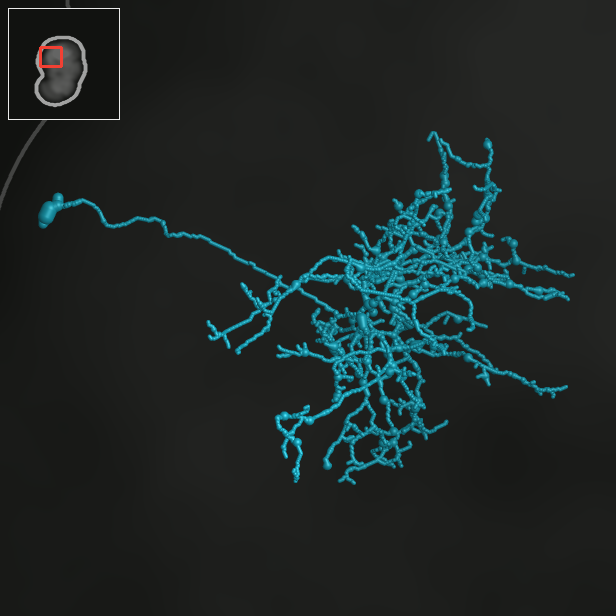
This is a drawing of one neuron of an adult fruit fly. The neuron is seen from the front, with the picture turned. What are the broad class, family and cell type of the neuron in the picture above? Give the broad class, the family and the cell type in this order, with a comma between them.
nerve-cord intrinsic neuron, hemilineage 00A, IN00A059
